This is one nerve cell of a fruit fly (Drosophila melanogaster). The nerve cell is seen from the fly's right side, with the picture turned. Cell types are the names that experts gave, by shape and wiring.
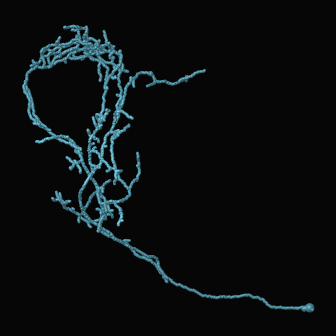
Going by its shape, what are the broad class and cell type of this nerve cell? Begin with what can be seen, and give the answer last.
The cell body is at the lower right of the picture. Dozens of branch ends can be seen. Its broad class is central-brain intrinsic neuron. Its cell type is CB0645.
